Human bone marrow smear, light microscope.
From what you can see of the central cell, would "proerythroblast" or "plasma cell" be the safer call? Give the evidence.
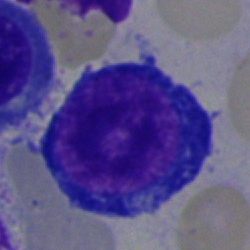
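This is a proerythroblast. Going through the features in turn: the chromatin is finely granular and evenly spread; a paler area lies near the centre of the nucleus; the cytoplasm forms a narrow, deep blue rim around the nucleus; and the outline is slightly angular rather than smoothly round.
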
